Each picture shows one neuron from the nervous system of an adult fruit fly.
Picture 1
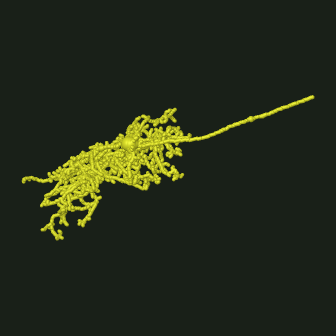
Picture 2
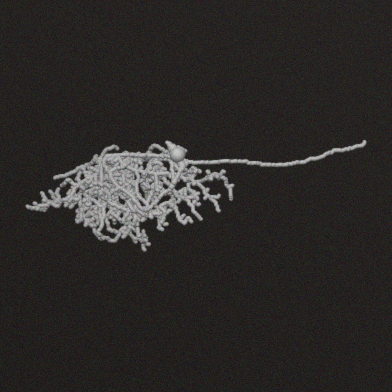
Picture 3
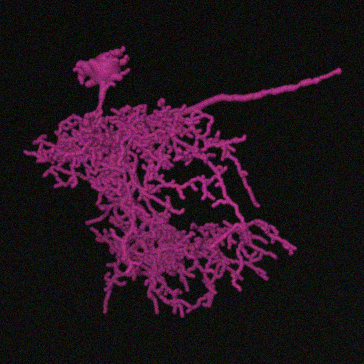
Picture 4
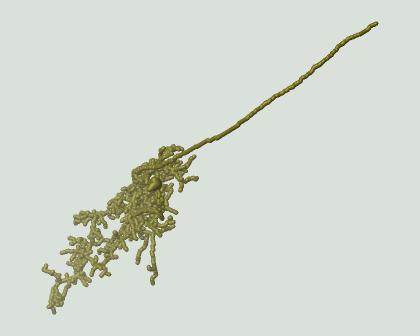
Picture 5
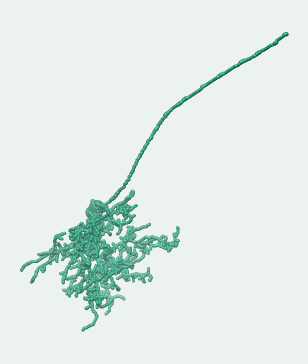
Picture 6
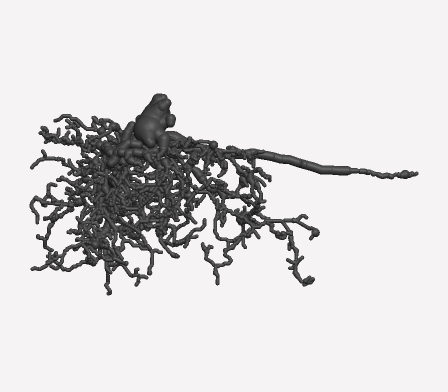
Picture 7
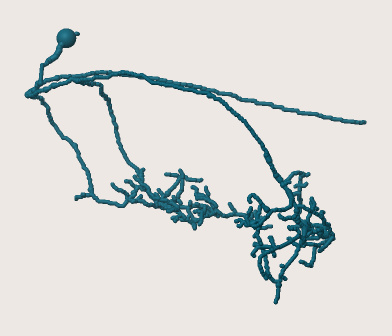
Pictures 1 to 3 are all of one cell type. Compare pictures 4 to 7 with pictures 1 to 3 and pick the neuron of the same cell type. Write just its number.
6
